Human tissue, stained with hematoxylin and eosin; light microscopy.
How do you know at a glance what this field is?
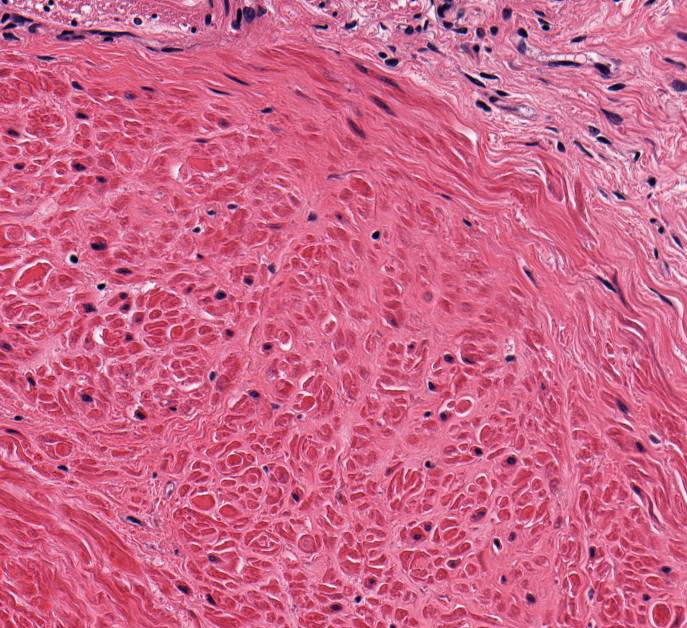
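What I see is fibromuscular stroma. The bundle's muscle cells, cut across, show as small, rounded to polygonal, pink-staining profiles, many parted by thin clear spaces. Along its upper right edge, fibres run lengthwise in wavy bands curving around it, their nuclei elongated and spindle-shaped.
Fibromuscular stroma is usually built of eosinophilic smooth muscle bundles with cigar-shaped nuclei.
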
